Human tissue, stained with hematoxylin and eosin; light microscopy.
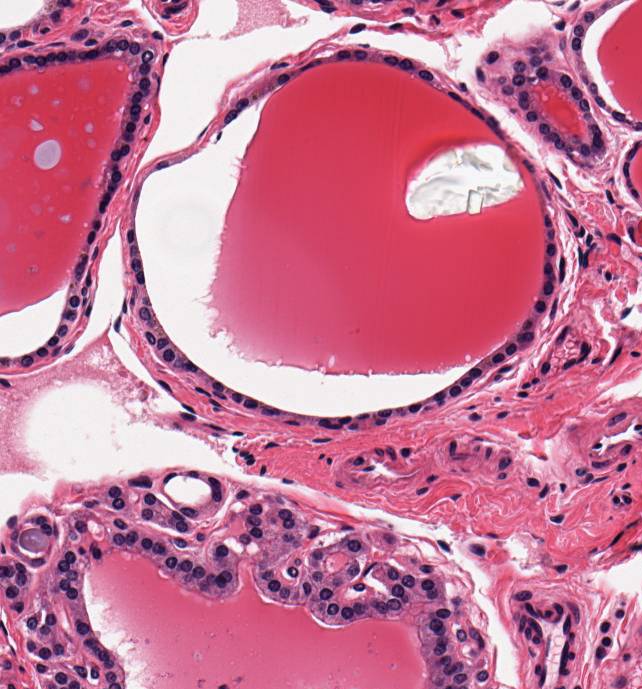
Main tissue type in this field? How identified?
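The thyroid follicle is the structure in view. Closed, rounded follicles of varying size make up the field, the largest sitting in the upper centre. Their lumens are filled with dense, homogeneous, deeply eosinophilic colloid.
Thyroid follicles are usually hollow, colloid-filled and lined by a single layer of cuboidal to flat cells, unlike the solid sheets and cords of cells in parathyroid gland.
The large central follicle has a single layer of flattened to low cuboidal cells, and the follicles along the bottom have taller cuboidal cells.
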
